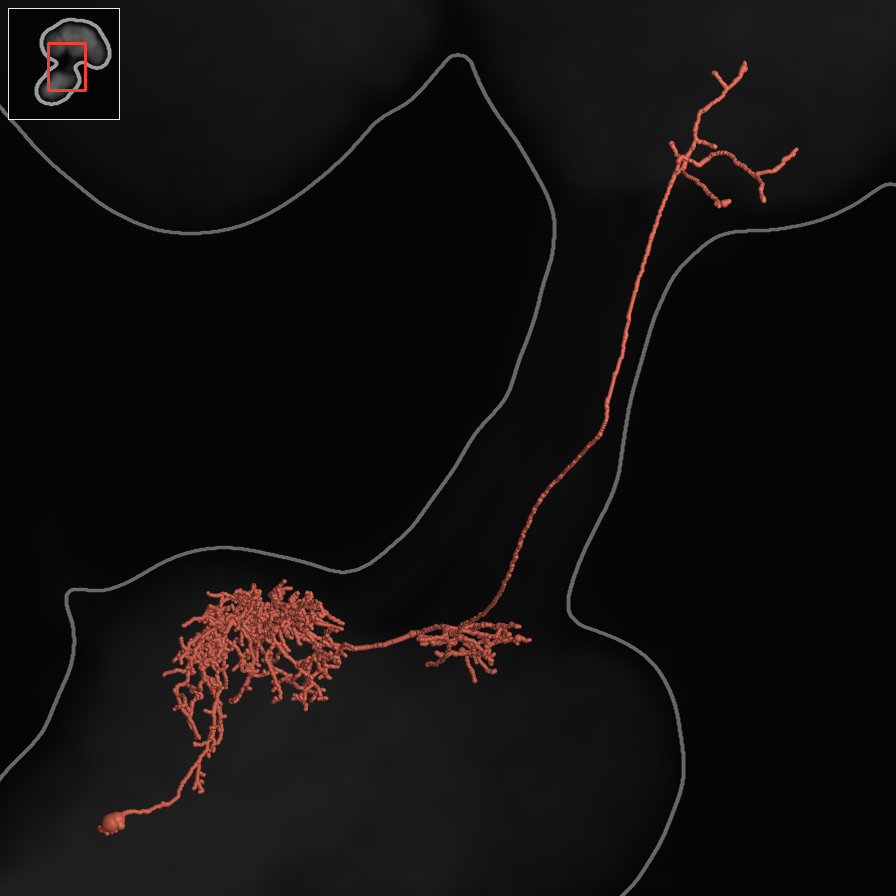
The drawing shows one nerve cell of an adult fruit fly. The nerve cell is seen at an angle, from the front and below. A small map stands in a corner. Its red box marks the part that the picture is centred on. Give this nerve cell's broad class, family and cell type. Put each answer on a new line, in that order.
ascending neuron
hemilineage 06A
AN06A016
